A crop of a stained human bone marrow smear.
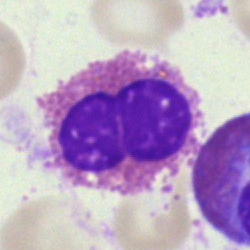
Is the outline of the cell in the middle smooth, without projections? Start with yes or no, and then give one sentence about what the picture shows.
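No. The outline of the cell is ragged rather than smooth.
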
